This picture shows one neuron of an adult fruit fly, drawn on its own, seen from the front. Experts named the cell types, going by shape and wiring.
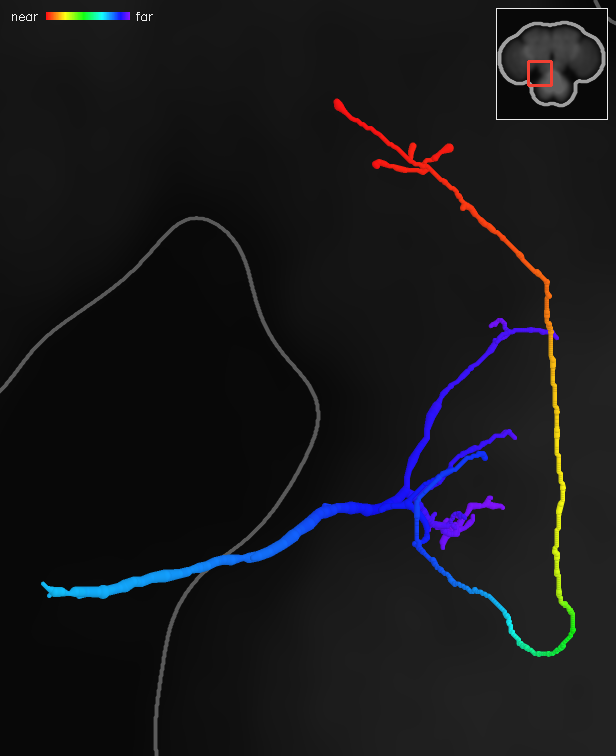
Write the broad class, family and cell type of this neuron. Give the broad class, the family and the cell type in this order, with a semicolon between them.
sensory neuron ascending to the brain; class mechanosensory proprioceptive; SApp20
